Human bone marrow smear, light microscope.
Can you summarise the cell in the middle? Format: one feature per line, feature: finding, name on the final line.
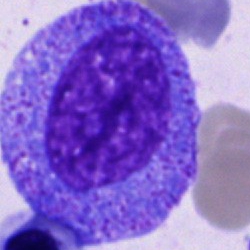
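Cytoplasm: a band around the nucleus on all sides
Chromatin: dark purple, clumped, paler gaps between clumps
Cytoplasm colour: bluish-lilac
Granules: many, small, purple-red, scattered throughout the cytoplasm
Name: promyelocyte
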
